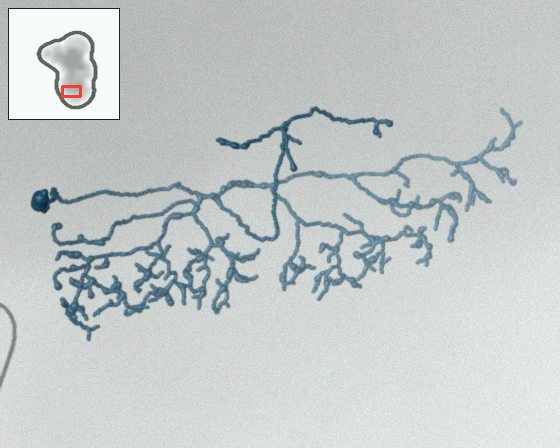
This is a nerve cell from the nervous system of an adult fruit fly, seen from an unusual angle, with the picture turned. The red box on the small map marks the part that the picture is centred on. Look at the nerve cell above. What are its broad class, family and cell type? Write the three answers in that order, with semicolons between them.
optic-lobe intrinsic neuron; Tlp; Tlp14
